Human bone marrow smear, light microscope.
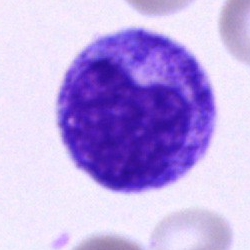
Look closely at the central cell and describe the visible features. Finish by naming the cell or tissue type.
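A notch cuts into the upper right side of the nucleus, and a pale area of cytoplasm lies within it. The cytoplasm is stained a deep blue-purple. Fine purplish granules are scattered over the cell. This is a promyelocyte.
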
